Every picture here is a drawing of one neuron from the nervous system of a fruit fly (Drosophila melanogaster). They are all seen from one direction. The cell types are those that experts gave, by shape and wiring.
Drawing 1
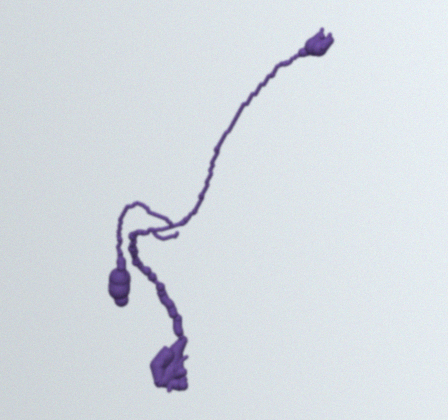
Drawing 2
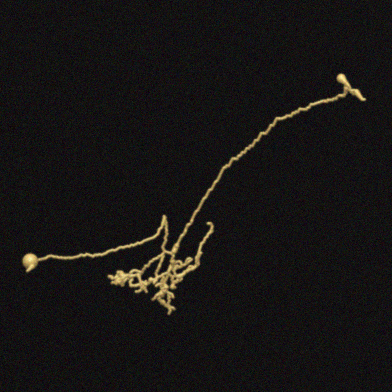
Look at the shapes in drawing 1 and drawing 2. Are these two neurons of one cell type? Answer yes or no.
no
